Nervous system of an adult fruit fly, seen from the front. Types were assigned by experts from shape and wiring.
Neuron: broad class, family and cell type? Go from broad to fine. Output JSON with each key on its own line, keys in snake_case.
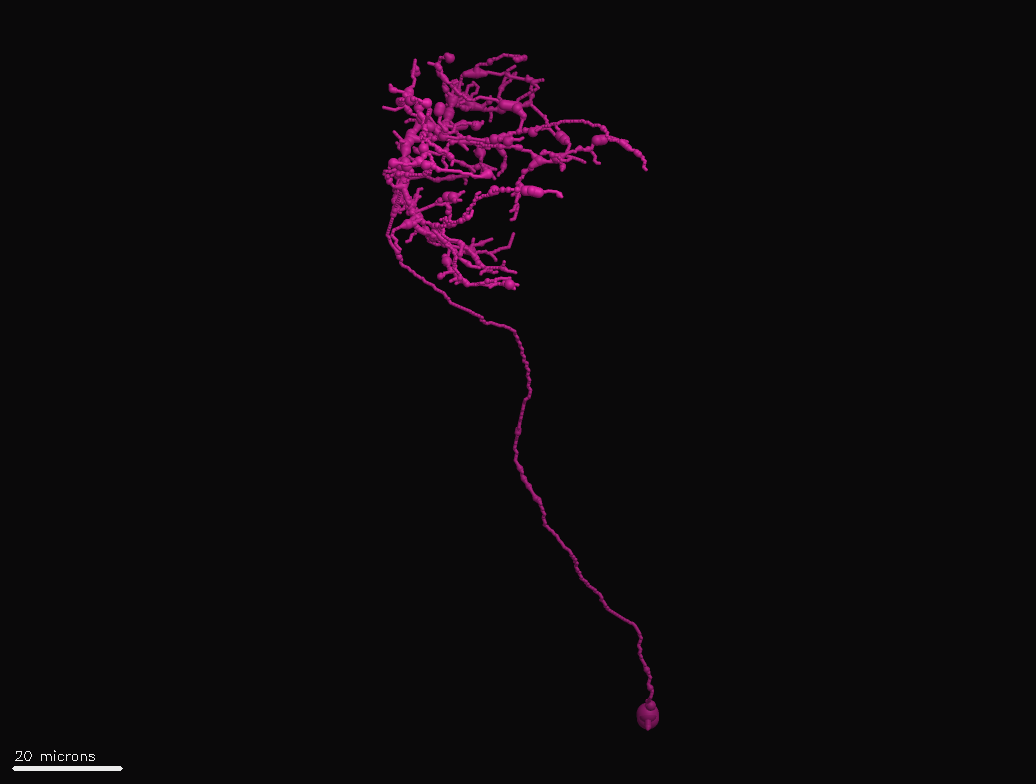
{
 "broad_class": "nerve-cord intrinsic neuron",
 "family": "hemilineage 12A",
 "cell_type": "IN12A054"
}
